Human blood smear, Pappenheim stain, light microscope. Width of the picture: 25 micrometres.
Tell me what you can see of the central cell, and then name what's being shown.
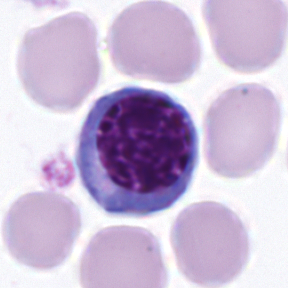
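Check the nucleus first: round, about 9 micrometres across, sitting off-centre toward the upper right of the cell. Its chromatin is coarse, in dark clumps separated by paler streaks. Next, the cytoplasm: a wider band on the left and lower side than on the right, stained a deep blue. This is a normoblast.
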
